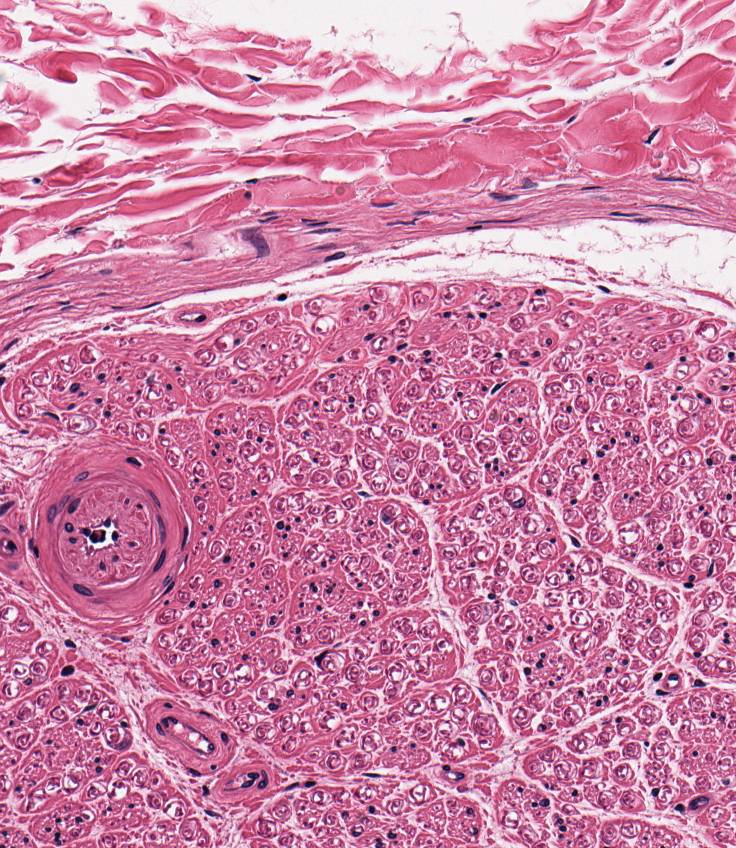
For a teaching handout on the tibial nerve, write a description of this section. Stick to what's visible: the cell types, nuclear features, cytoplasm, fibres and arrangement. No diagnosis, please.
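Collagen bundles across top of field: wavy, densely eosinophilic, few nuclei. White cleft-like gaps separate these bundles and split them from the fibre bundle below. Thin layer of flattened cells with elongated nuclei along upper edge of fibre bundle. Thin pale connective tissue strands divide the fibres into irregular groups.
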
